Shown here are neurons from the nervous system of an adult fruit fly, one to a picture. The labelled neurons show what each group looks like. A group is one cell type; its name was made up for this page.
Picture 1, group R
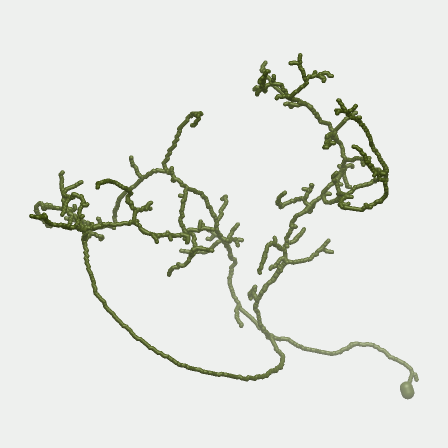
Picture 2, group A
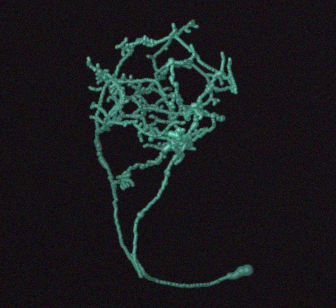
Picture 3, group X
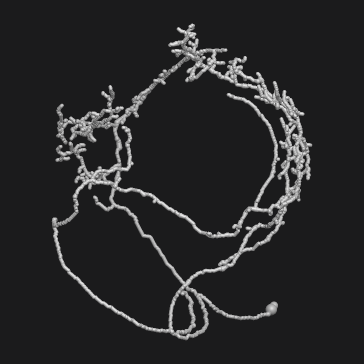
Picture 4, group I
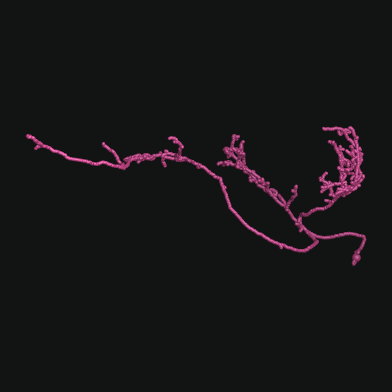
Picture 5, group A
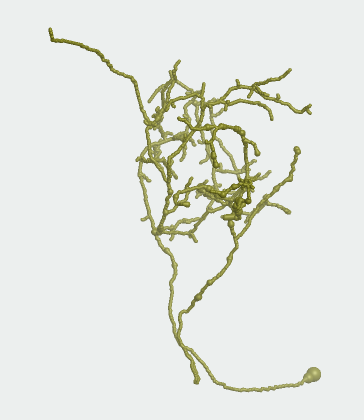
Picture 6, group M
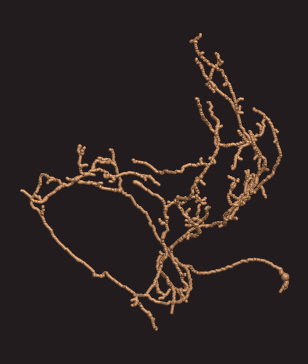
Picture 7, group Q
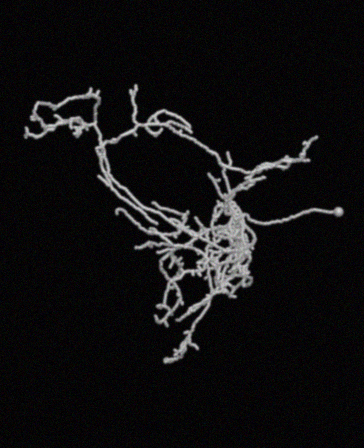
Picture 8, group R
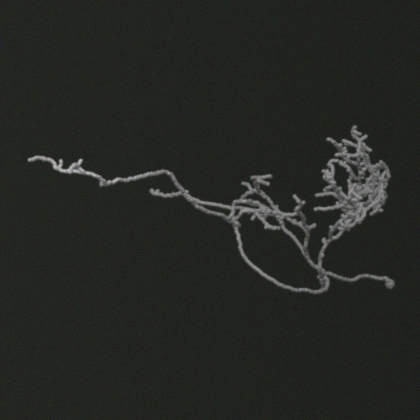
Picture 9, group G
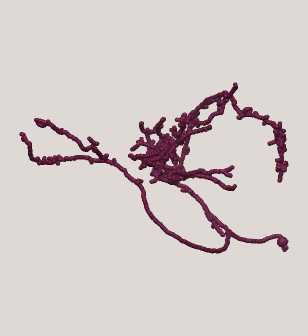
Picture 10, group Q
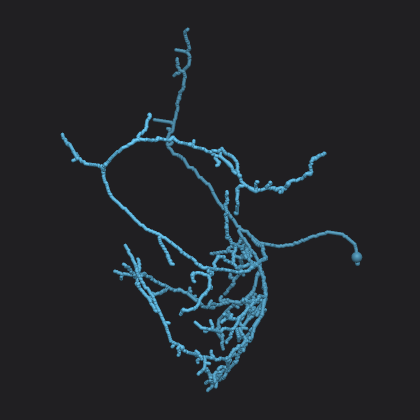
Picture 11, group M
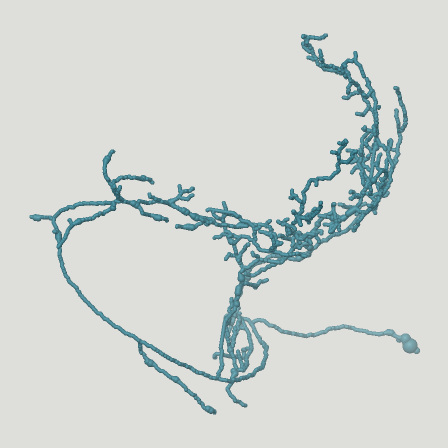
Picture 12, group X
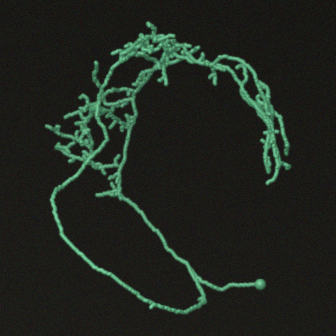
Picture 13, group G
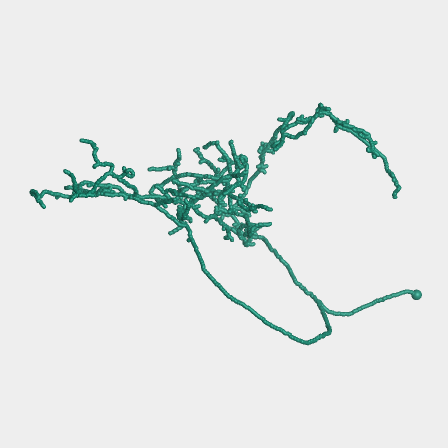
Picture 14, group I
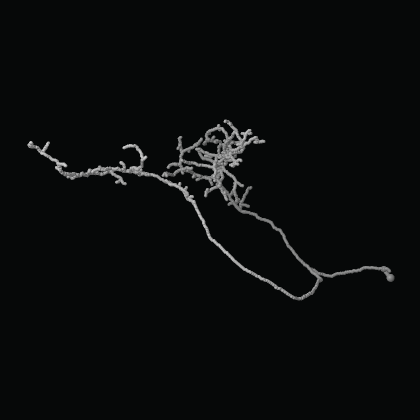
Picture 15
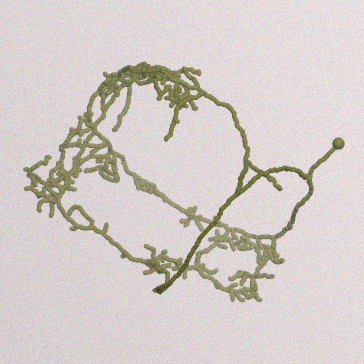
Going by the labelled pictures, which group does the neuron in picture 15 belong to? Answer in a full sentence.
It belongs to group X.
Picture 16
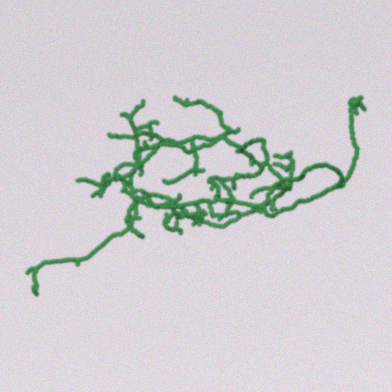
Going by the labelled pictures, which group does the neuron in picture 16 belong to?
It belongs to group A.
